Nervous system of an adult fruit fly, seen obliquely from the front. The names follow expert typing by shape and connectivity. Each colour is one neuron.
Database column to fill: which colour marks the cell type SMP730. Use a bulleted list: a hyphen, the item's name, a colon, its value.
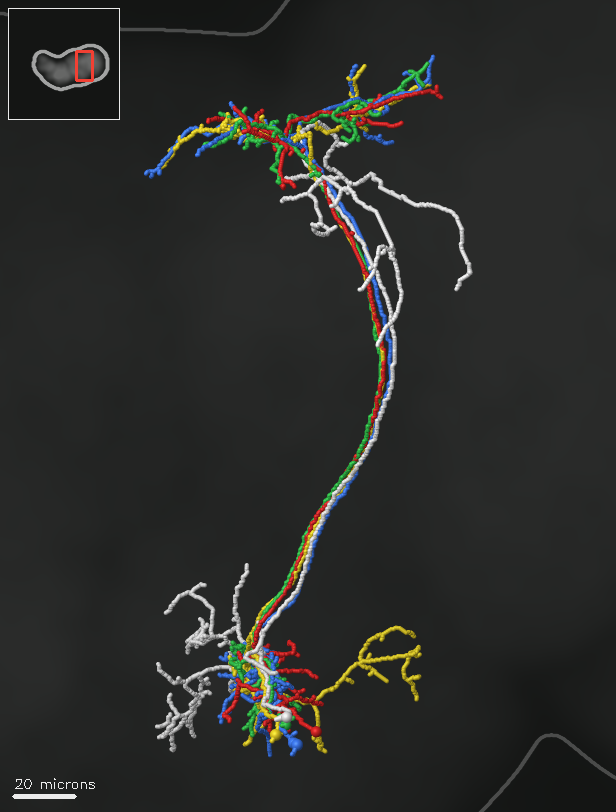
- colour: green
